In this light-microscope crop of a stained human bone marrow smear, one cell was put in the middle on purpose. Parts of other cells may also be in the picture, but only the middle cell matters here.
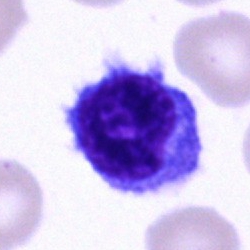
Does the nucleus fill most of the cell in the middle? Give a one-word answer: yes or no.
Yes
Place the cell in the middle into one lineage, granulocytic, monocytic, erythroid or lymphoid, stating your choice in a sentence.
Lineage-wise, the central cell here belongs with the lymphoid series.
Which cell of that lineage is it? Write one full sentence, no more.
By type, the central cell of the crop is a lymphocyte.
